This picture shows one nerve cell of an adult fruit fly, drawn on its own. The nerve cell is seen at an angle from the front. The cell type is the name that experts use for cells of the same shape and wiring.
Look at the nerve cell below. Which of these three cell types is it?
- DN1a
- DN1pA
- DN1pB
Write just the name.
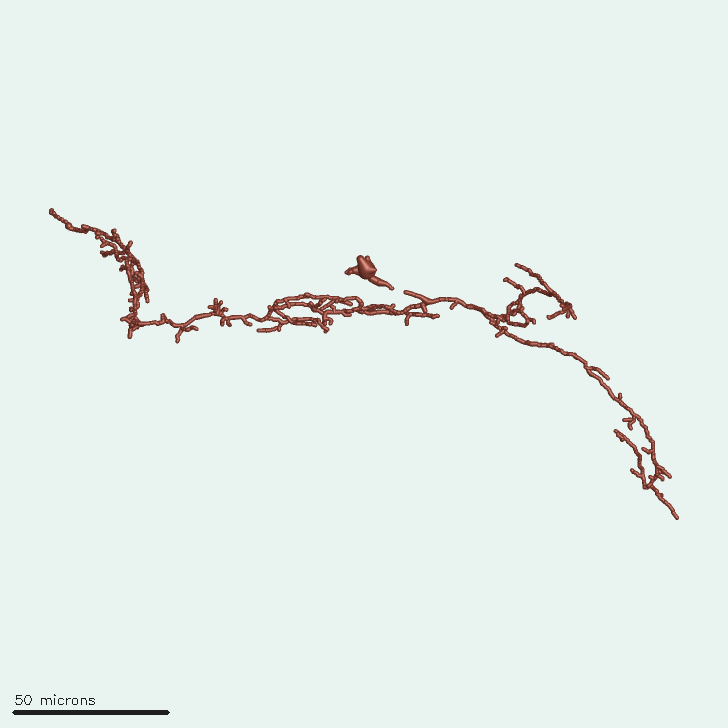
DN1pA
